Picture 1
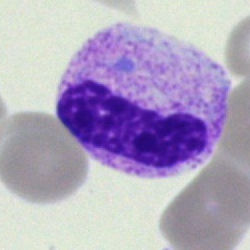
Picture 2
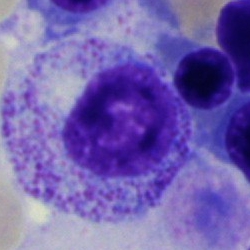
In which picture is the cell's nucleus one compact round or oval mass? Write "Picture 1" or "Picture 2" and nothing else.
Picture 2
